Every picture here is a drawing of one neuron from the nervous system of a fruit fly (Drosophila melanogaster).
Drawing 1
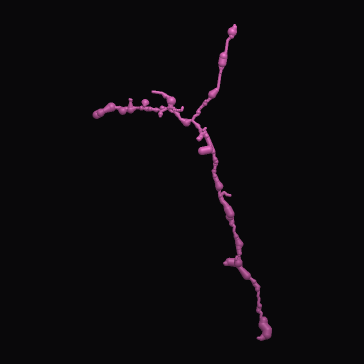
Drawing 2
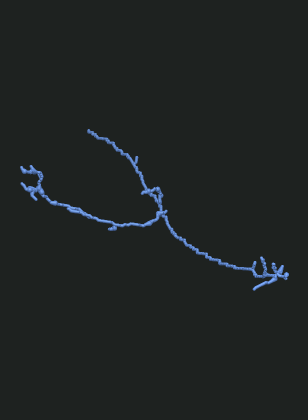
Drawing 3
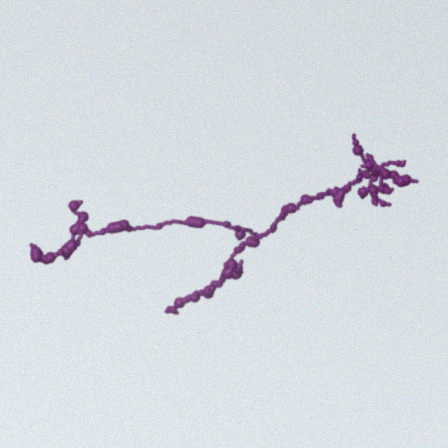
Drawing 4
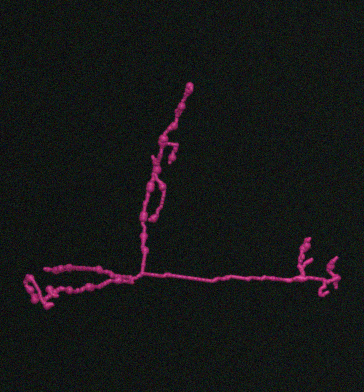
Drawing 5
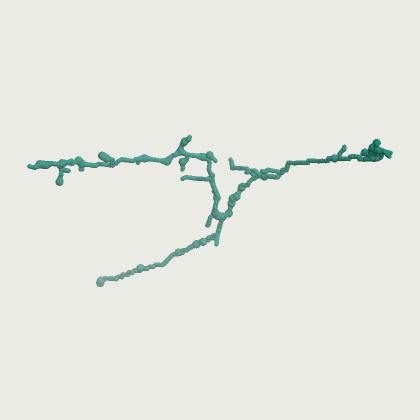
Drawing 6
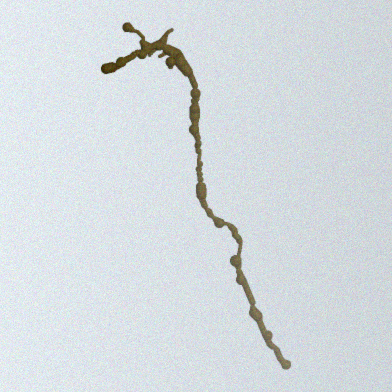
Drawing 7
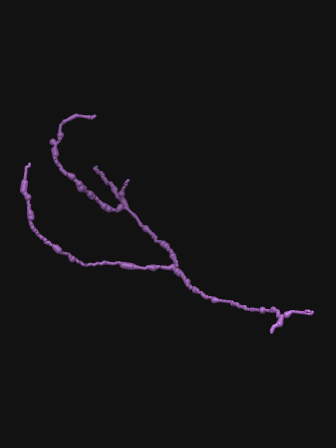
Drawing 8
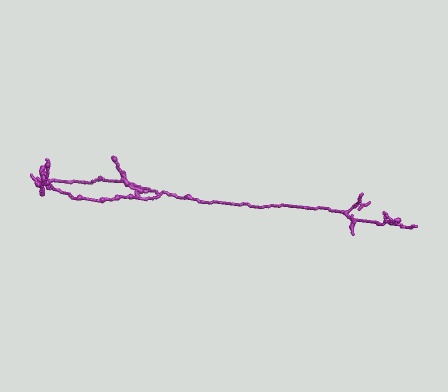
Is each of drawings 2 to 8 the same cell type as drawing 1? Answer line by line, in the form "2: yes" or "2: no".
2: yes
3: yes
4: no
5: no
6: no
7: yes
8: yes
